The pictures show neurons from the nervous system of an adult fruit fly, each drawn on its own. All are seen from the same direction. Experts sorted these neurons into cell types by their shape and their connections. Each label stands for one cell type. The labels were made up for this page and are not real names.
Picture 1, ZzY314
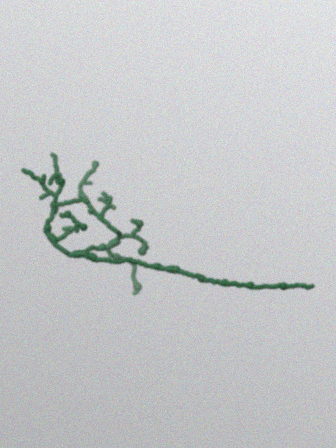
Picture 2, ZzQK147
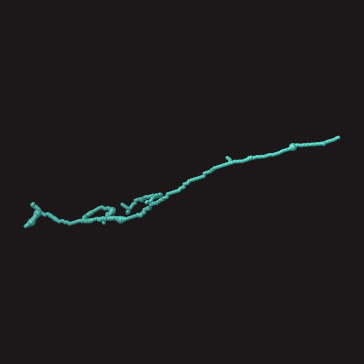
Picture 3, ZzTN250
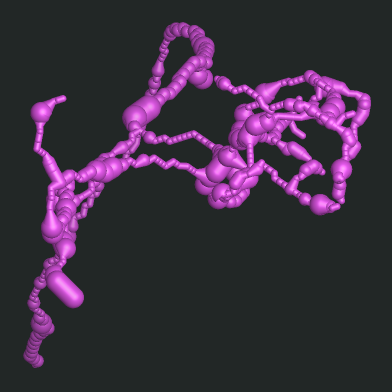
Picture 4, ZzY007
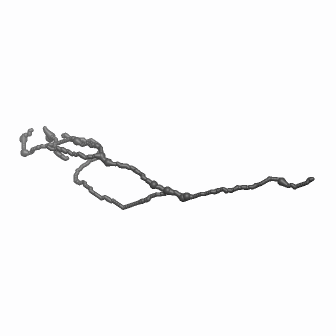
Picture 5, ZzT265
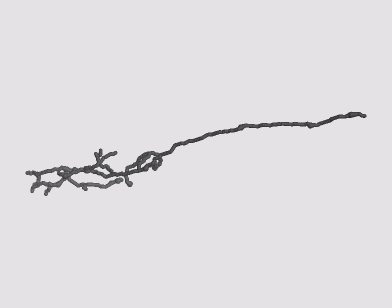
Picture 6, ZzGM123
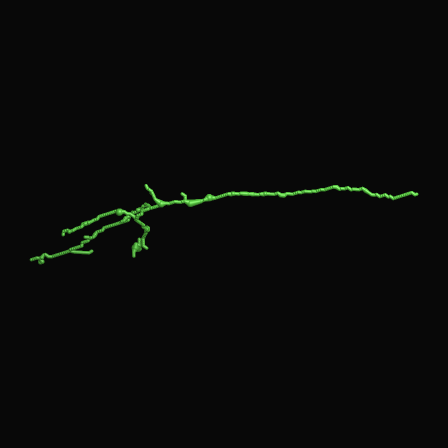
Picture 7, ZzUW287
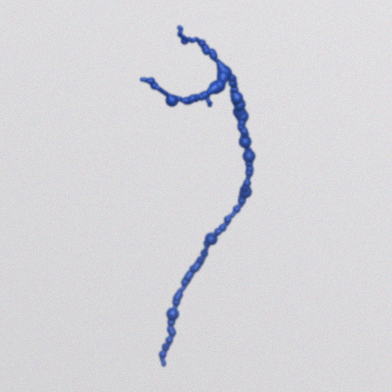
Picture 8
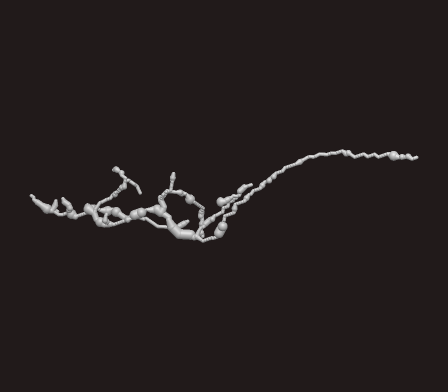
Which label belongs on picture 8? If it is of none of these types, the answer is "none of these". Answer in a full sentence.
It belongs to ZzT265.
